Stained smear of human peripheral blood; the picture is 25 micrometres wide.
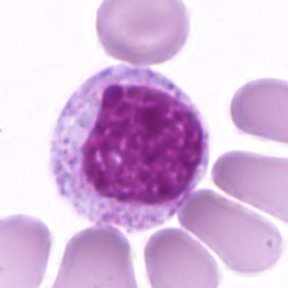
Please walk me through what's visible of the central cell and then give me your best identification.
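I see a shallow indentation on the left side of the nucleus. The nucleus itself sits off-centre, toward the right of the cell. The cytoplasm is pale greyish-lilac, and its band is widest on the left side. This is a metamyelocyte, then.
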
